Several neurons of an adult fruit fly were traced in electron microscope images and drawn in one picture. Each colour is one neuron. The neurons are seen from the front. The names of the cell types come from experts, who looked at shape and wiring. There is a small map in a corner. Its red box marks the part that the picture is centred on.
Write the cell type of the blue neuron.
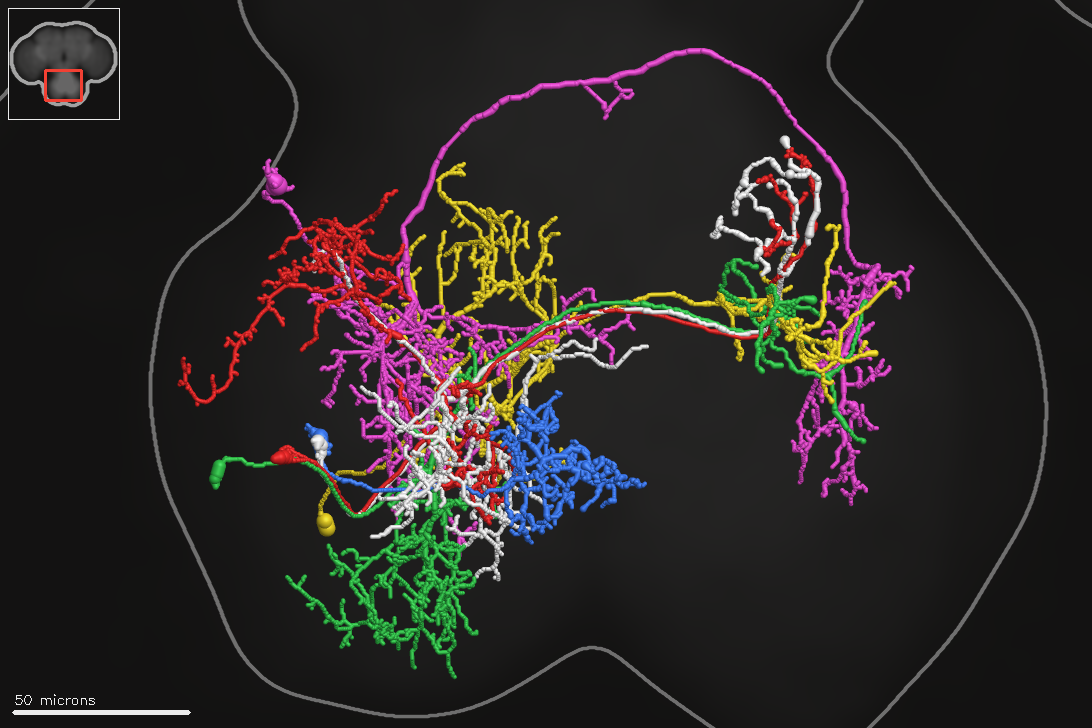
IN09A018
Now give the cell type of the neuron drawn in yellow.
IN08B056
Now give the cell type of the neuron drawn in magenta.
IN19B038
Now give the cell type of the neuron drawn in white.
IN08B052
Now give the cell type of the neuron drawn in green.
IN08B054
